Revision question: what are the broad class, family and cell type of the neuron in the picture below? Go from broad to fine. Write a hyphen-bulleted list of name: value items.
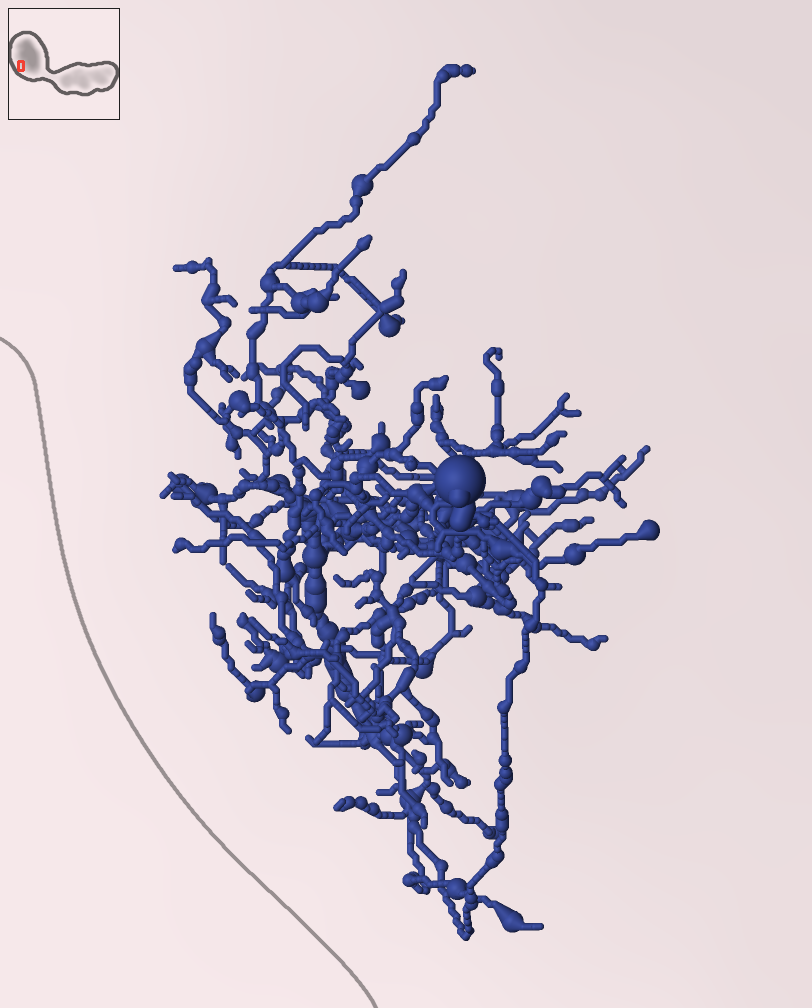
- broad class: central-brain intrinsic neuron
- family: hemilineage MD_SA1
- cell type: GNG623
